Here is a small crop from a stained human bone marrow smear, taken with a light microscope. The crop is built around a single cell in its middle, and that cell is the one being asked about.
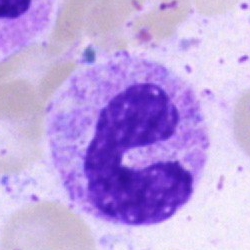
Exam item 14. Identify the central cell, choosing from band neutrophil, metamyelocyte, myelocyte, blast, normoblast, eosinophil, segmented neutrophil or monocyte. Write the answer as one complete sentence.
The cell at the heart of this crop is a band neutrophil.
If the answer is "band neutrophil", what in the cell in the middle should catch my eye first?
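Look at the nucleus of the middle cell: it bends into a C, with the notch opening to the right.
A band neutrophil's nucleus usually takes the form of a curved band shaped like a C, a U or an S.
So the C shape fits, and so does the way the nucleus runs as one continuous band rather than splitting into separate lobes. Around it the cytoplasm is pale pinkish-lilac, with fine purple granules scattered through it. Taken together, the nucleus goes with a band neutrophil.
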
